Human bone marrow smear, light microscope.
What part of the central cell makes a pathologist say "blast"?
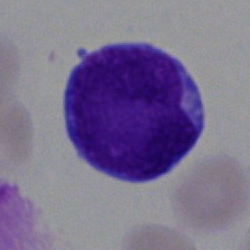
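The thin rim of cytoplasm, stained deep blue, is the part I'd put with a blast.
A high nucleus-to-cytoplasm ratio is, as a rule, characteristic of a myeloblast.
The chromatin is dark purple and fairly evenly dense, without coarse dark blocks. At the right edge of the cell the nucleus is indented, and a paler area lies there. A single small round bleb projects from the upper left border of the cell.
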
